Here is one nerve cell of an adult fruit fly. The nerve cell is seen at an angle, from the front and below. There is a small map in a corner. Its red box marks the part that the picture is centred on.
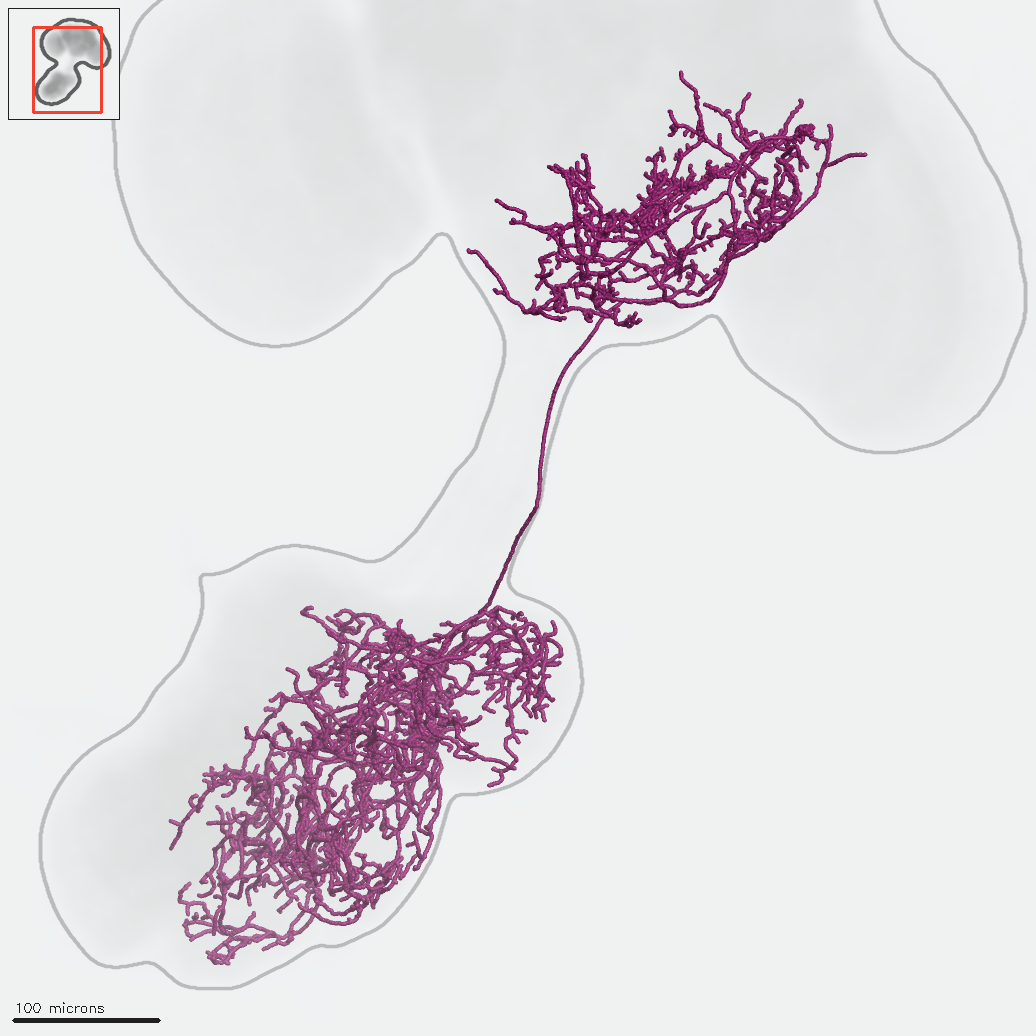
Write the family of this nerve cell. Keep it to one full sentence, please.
By its family, the nerve cell is DNd.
